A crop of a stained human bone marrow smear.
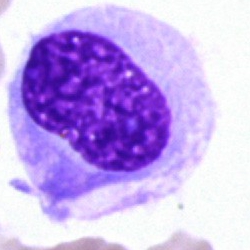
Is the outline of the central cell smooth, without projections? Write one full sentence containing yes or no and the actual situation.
No, the cell does not have a smooth edge, since its outline is rough.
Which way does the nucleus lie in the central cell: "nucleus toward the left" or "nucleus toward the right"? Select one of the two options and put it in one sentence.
Its nucleus is located toward the left side of the cell.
